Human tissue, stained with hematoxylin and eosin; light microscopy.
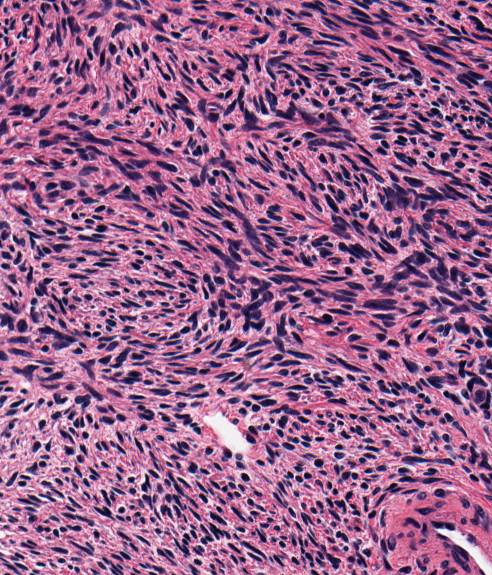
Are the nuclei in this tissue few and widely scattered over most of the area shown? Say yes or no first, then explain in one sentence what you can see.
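No. The whole field is filled by densely packed spindle cells.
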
